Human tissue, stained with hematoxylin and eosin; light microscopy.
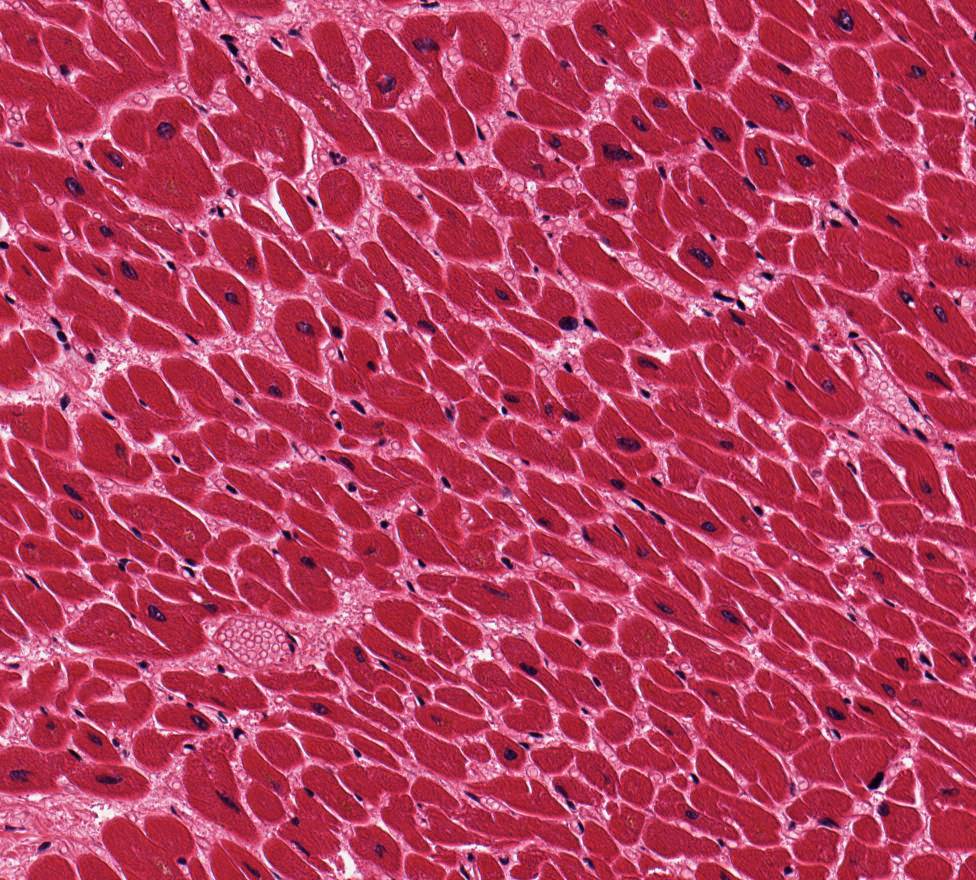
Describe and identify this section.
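First, closely packed muscle fibres fill the field, cut mostly in cross and oblique section. Second, each nucleated profile has a single, central nucleus. Third, profiles vary, irregular and angular. Fourth, small dark flattened nuclei lie between fibres. Name: left ventricle of the heart.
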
